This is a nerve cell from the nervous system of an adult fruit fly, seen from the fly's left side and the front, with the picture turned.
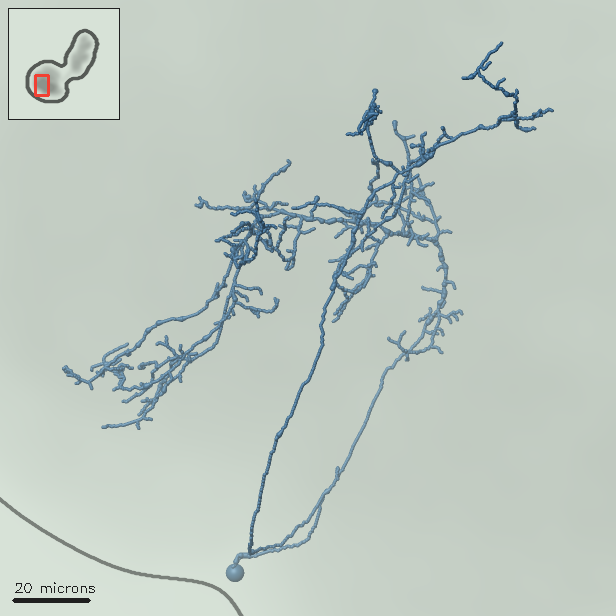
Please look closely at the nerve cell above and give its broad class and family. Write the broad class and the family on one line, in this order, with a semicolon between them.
central-brain intrinsic neuron; hemilineage SLPav1_medial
